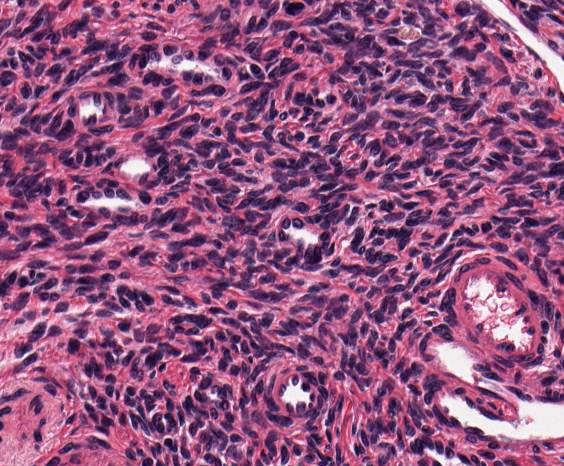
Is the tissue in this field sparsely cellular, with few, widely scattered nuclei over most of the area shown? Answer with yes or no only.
No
